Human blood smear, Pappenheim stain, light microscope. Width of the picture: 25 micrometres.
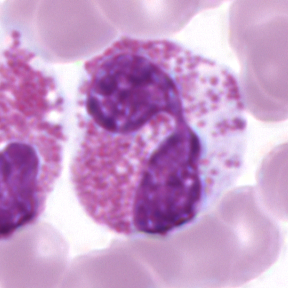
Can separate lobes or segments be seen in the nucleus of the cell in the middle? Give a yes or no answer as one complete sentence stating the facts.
Yes, there is a nucleus divided into separate lobes in this cell.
